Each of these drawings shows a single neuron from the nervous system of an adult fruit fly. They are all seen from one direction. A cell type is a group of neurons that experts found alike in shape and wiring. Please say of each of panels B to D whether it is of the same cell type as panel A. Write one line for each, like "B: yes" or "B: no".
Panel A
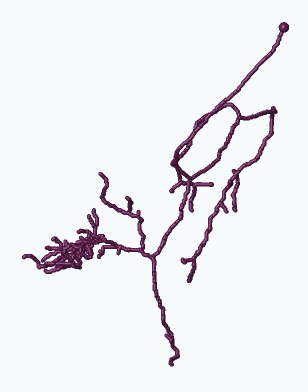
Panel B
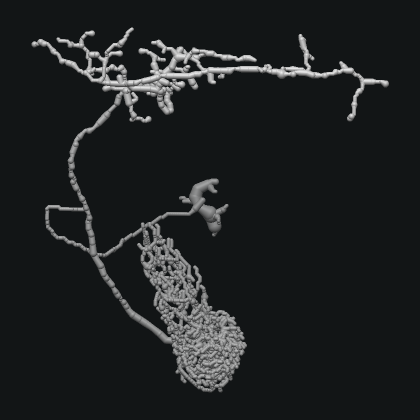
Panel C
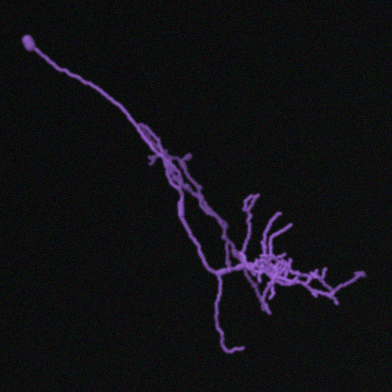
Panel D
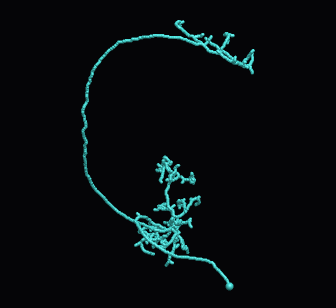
B: no
C: yes
D: no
